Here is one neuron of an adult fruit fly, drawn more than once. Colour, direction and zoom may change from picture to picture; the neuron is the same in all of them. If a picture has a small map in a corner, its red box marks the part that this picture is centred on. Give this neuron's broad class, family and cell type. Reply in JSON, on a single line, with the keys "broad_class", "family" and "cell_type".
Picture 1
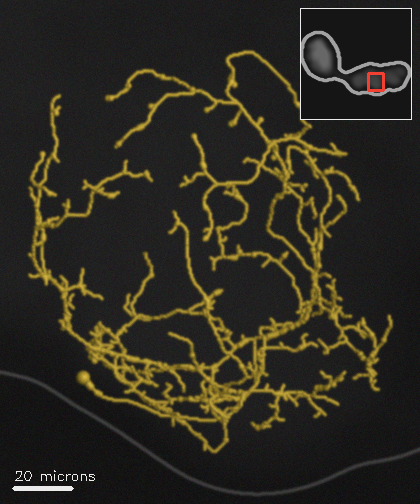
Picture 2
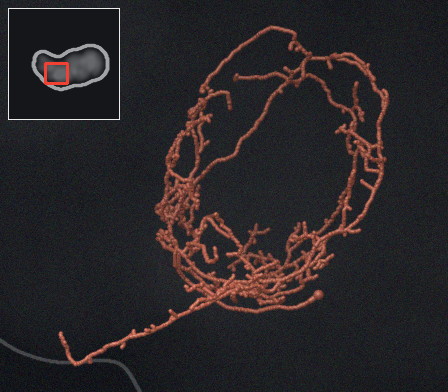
{"broad_class": "nerve-cord intrinsic neuron", "family": "hemilineage 04B", "cell_type": "IN04B033"}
